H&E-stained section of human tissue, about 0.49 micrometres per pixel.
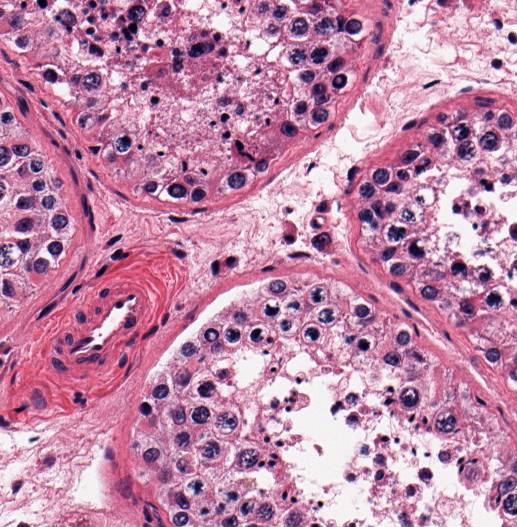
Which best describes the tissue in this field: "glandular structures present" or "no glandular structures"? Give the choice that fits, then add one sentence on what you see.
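Glandular structures present. Several rounded tubules cut in cross-section fill most of the field, separated by narrow strips of stroma.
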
